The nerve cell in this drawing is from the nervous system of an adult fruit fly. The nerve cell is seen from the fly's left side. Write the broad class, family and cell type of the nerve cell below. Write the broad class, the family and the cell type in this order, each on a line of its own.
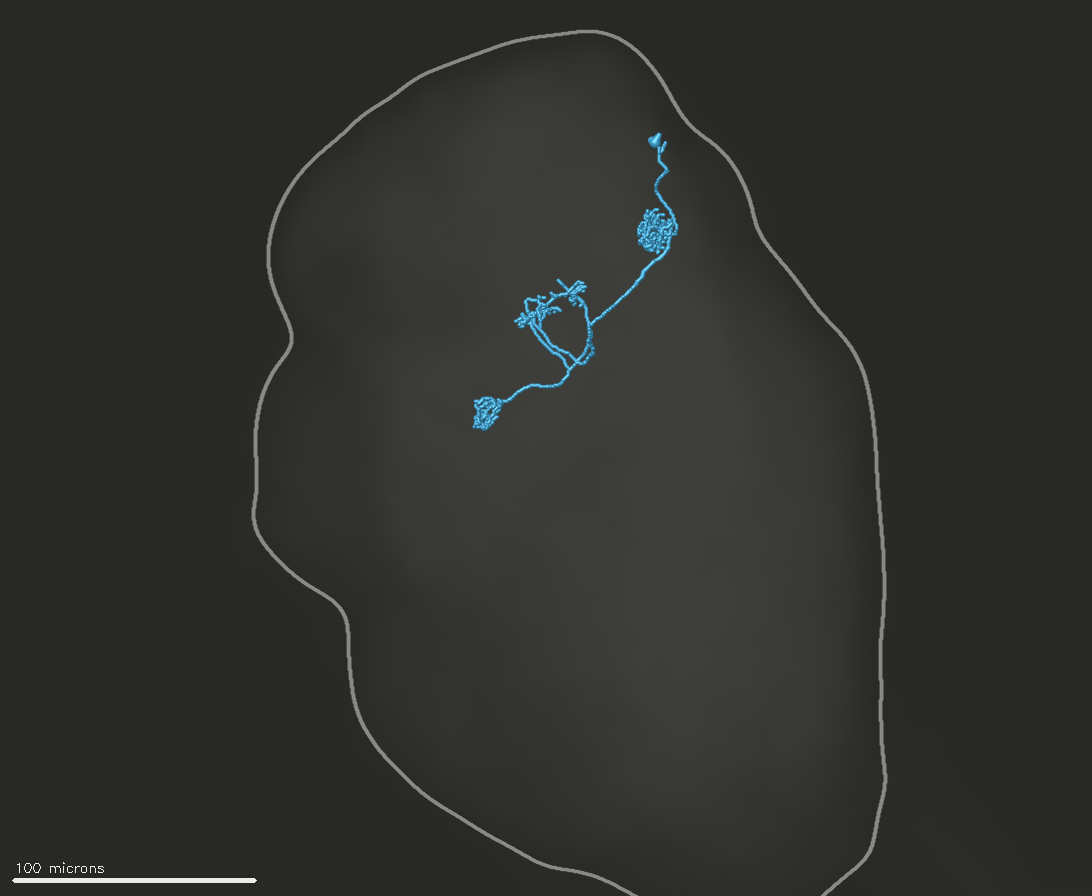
central-brain intrinsic neuron
class CX
PFNd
